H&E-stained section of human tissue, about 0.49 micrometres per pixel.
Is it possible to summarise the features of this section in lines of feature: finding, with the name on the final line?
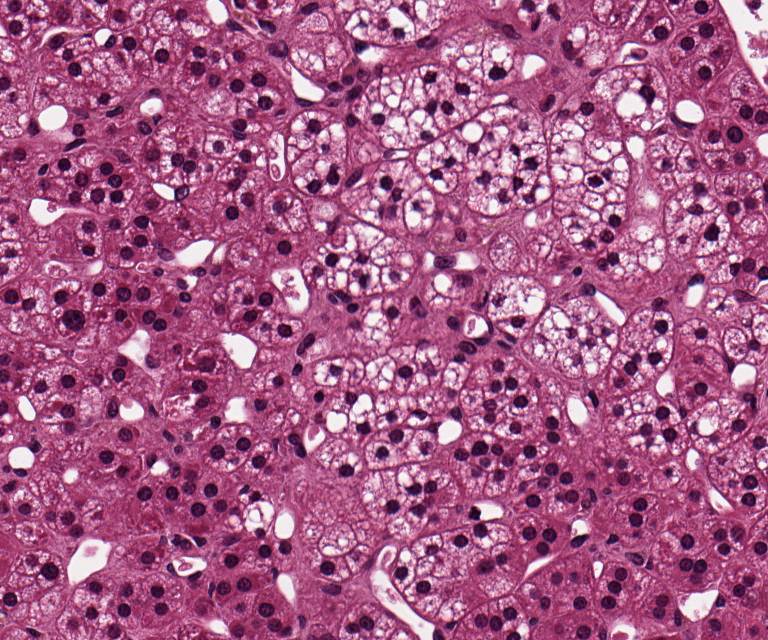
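Foamy cells: centre and upper middle, pale cytoplasm full of small clear vacuoles
Edge cells: toward left and bottom, denser, more evenly pink cytoplasm, few vacuoles
Nuclei: small, round, darkly stained
Lumens: none in the cell nests
Name: adrenal gland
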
